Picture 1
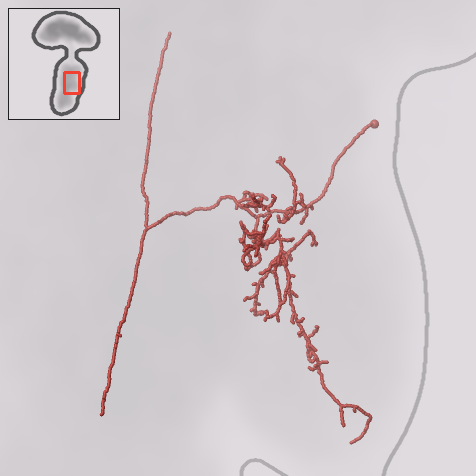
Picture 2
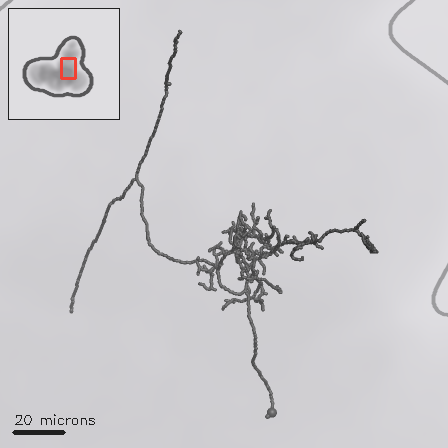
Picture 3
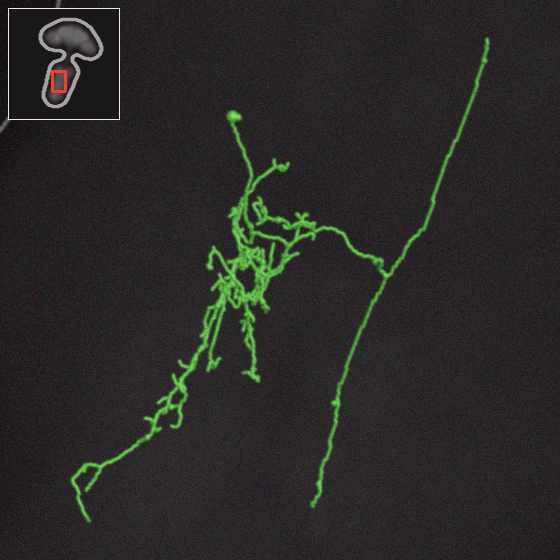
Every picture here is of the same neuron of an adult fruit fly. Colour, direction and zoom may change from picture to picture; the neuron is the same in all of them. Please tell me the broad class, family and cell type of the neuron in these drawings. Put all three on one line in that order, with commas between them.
nerve-cord intrinsic neuron, hemilineage 10B, IN10B055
